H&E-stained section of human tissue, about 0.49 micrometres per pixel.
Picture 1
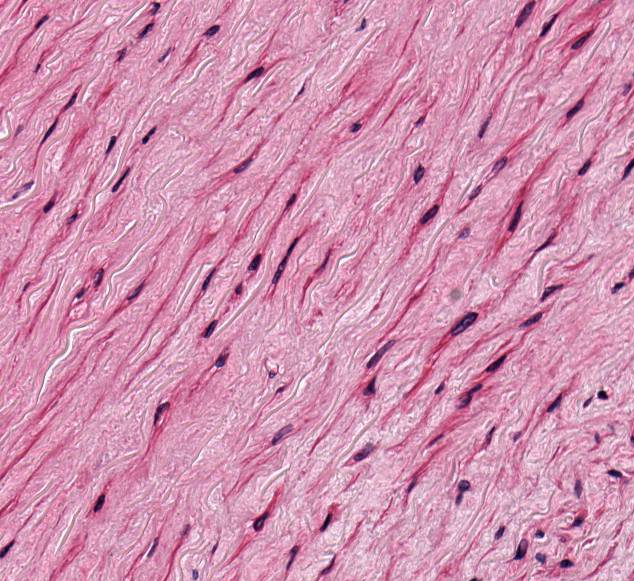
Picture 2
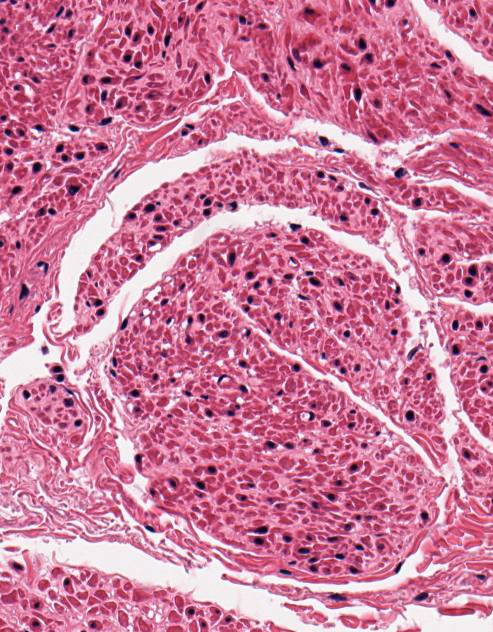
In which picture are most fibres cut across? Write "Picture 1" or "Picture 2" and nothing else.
Picture 2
